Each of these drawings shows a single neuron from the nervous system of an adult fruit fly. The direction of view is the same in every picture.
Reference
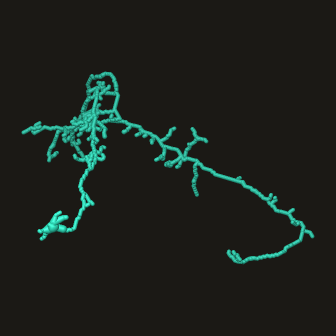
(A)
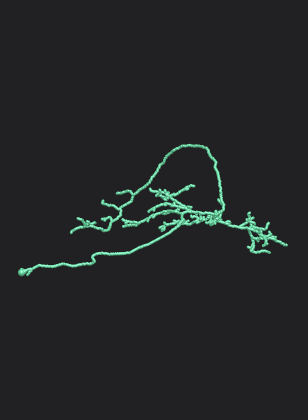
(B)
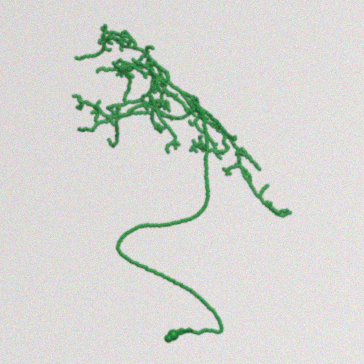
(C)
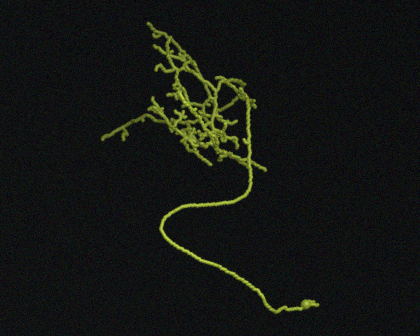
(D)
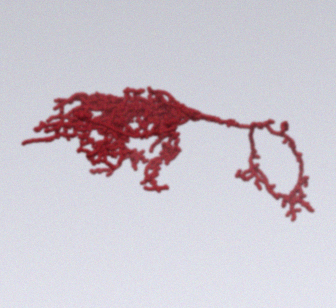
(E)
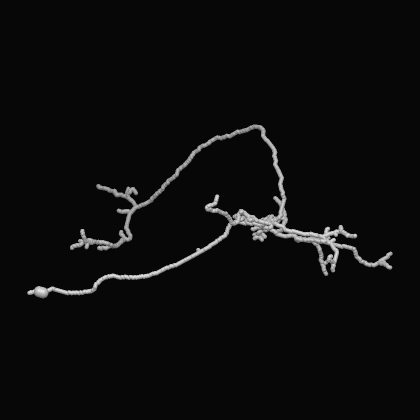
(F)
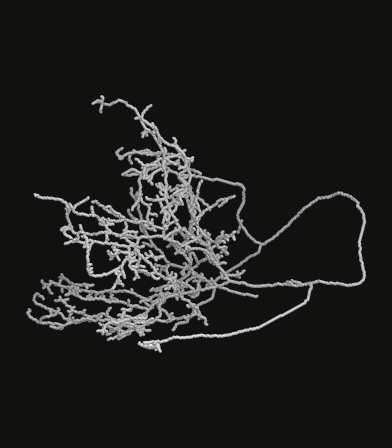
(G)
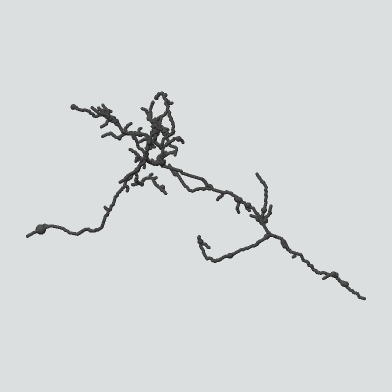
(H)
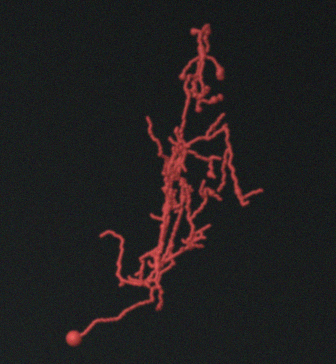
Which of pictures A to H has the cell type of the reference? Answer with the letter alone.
G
